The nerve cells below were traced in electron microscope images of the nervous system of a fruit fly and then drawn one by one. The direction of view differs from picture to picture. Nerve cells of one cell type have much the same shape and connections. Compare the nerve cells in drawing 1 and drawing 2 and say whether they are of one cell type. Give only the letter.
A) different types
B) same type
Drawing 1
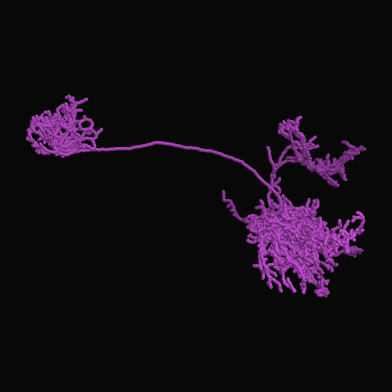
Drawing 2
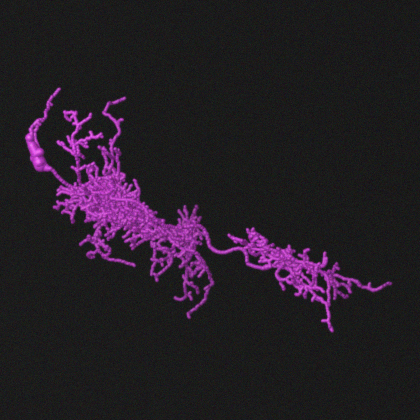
A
